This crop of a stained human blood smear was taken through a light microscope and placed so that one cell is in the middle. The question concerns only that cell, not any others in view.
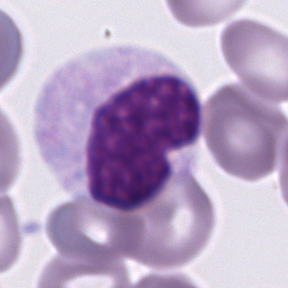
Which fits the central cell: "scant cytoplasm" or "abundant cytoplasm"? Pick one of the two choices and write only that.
Abundant cytoplasm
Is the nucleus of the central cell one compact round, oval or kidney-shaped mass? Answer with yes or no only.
Yes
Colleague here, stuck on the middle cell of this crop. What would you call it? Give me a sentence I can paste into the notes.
The cell at the middle of the crop is recognized as a band neutrophil.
